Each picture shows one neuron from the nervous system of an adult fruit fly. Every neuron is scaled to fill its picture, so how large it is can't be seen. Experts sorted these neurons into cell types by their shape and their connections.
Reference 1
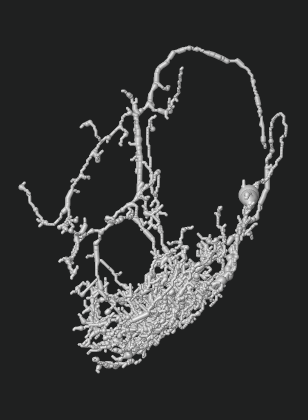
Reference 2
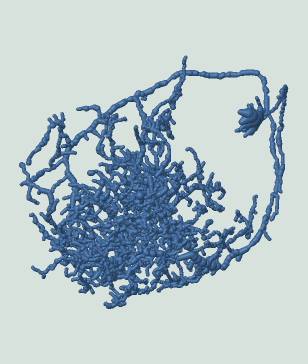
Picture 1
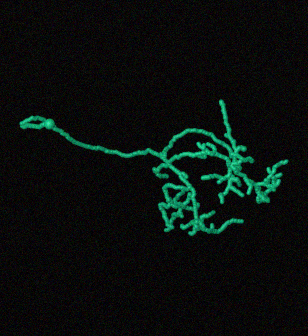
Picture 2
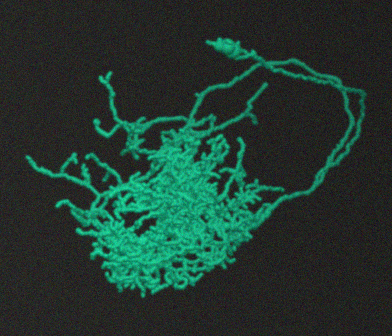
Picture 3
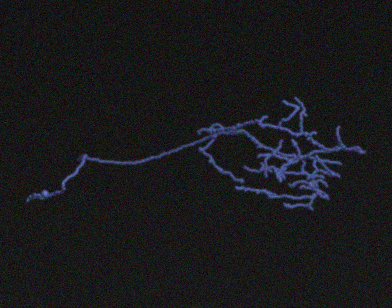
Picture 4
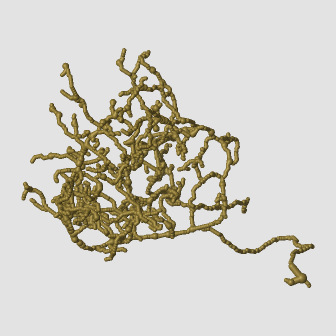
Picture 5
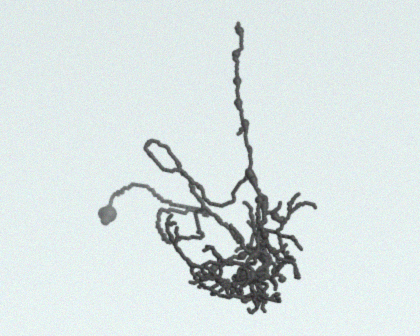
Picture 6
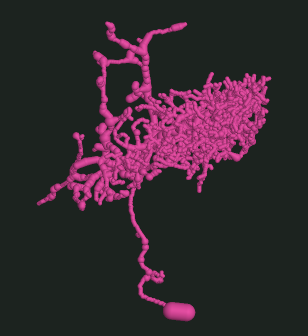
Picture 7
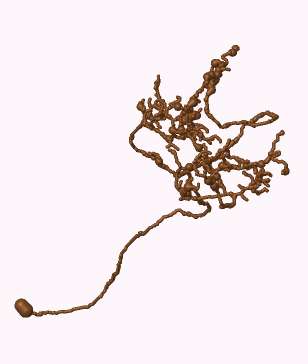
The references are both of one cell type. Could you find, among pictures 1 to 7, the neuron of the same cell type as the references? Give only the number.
2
